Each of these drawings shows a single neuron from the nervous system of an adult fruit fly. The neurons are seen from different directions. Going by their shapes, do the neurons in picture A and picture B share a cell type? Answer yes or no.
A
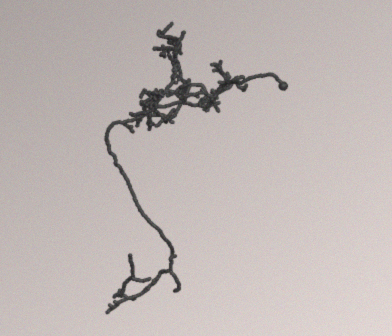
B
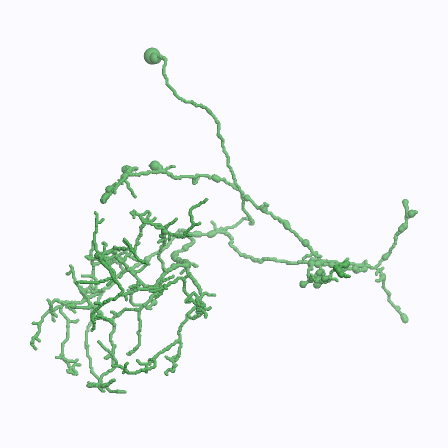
no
